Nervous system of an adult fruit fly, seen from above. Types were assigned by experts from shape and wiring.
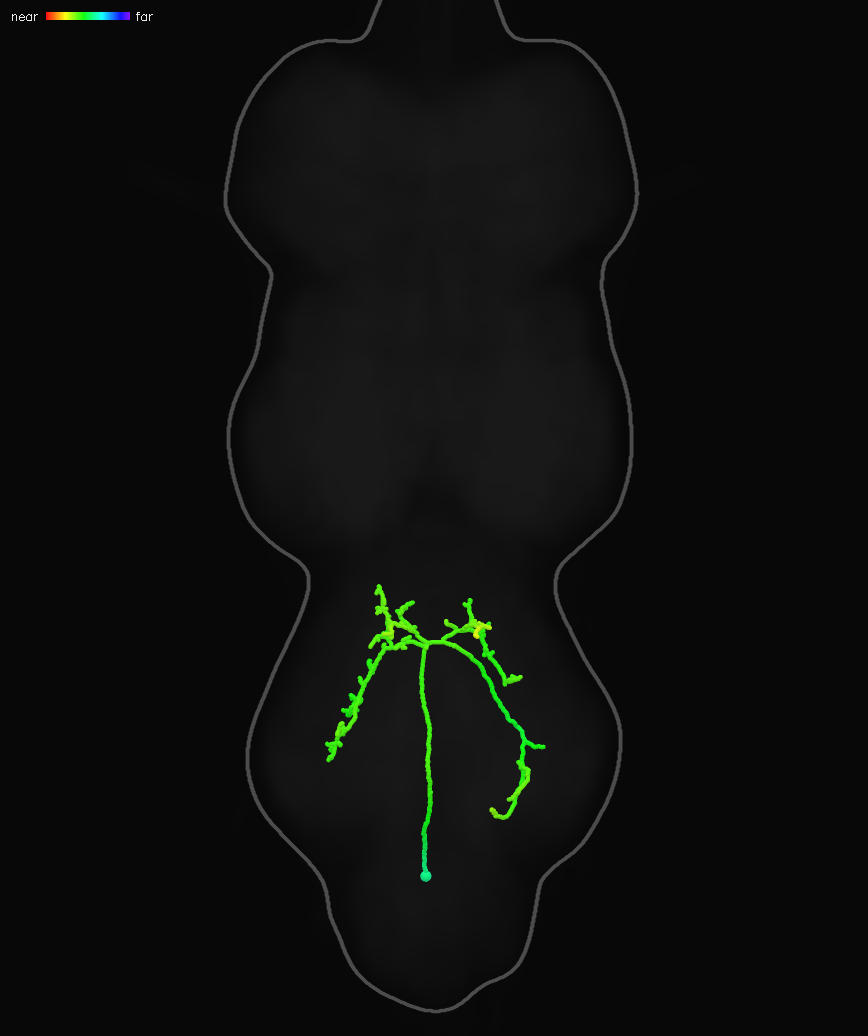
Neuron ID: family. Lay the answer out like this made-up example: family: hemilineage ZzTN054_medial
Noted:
family: hemilineage 12B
